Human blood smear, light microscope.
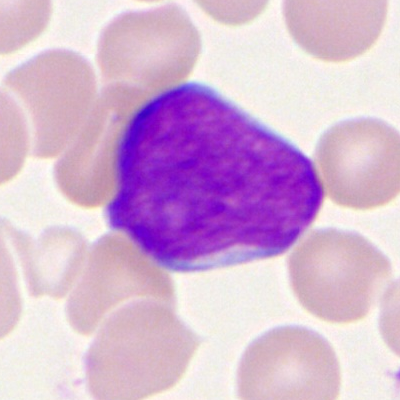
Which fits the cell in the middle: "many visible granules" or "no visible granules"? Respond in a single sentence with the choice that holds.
The cytoplasm of this cell holds no visible granules.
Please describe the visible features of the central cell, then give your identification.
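Start with the edge: the outline is angular, its fairly straight sides meeting at corners. Now look inside, and you'll see the nucleus fills almost the whole cell. It is one single mass, with no lobes. What little cytoplasm shows is pale blue. This is a myeloblast.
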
